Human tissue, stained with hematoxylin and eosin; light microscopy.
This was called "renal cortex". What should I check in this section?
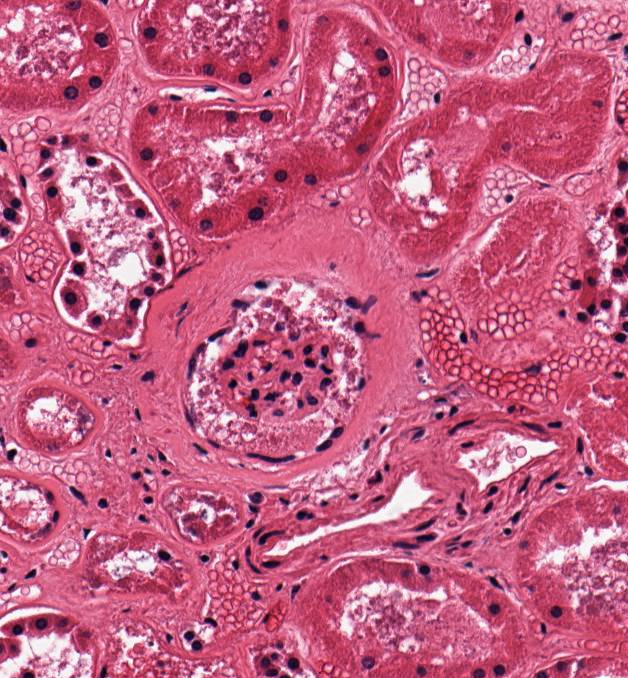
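Start with the layout, which suits renal cortex: a single round glomerular tuft sits in the centre, with tubules cut in cross and oblique section on every side.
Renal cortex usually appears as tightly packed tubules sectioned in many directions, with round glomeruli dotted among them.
Look closely at the tuft: it holds many small dark round-to-oval nuclei among pale vacuolated spaces. The tubules are lined by cuboidal cells with granular deep pink cytoplasm and round dark nuclei. Most of their lumina are not empty but hold pale, flocculent, vacuolated material.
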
